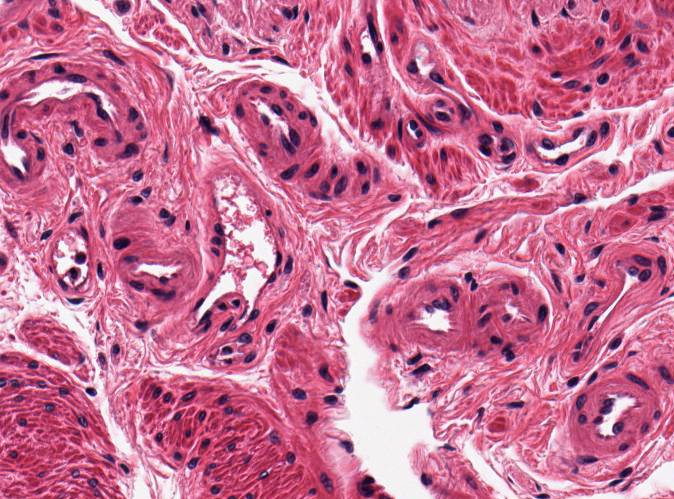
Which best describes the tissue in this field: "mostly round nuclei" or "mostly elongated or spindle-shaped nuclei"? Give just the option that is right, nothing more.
Mostly elongated or spindle-shaped nuclei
